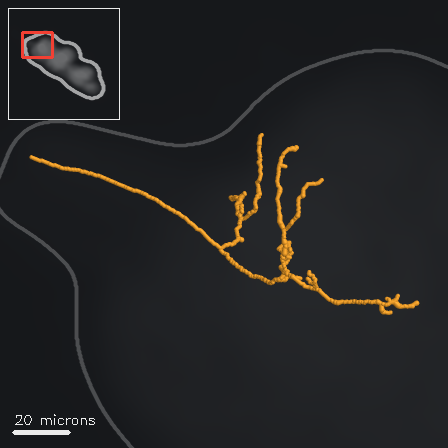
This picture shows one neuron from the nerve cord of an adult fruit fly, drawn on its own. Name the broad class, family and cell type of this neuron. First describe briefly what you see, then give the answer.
The drawing shows no cell body. By the scale bar it is about 140 microns wide in this view. This is a descending neuron. The family is DNge. It is of cell type DNge027.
